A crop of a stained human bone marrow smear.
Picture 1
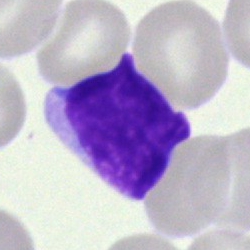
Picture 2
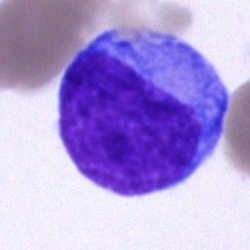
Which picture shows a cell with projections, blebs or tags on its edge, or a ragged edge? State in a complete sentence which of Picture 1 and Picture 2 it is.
In Picture 1, projections, blebs or tags, or a frayed edge, mark the cell's outline.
